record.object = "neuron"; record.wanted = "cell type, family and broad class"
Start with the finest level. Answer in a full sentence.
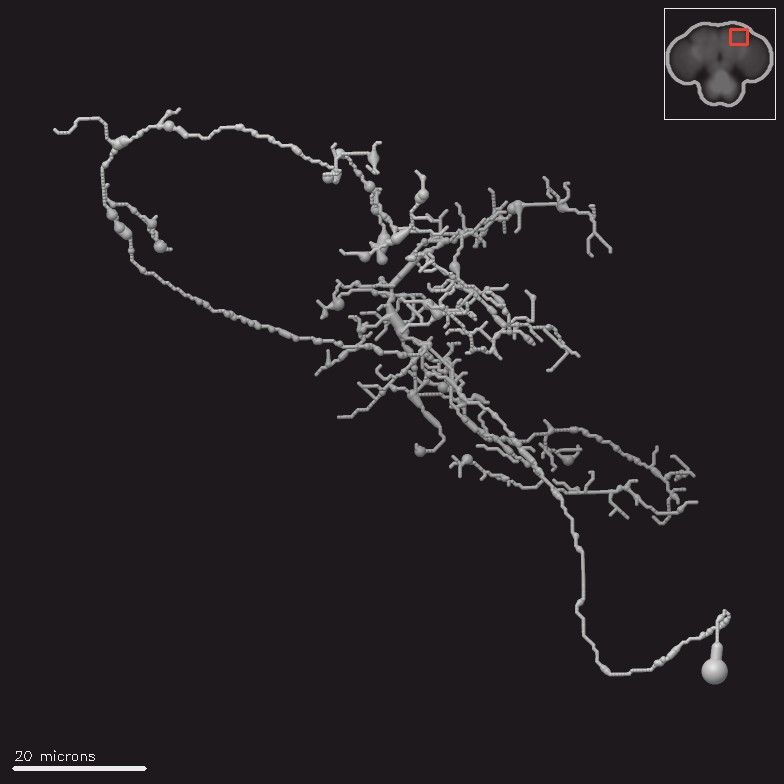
Type CB2714 of hemilineage LHa1, a central-brain intrinsic neuron.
